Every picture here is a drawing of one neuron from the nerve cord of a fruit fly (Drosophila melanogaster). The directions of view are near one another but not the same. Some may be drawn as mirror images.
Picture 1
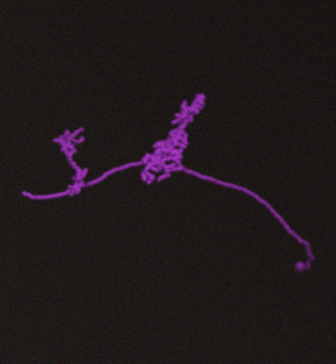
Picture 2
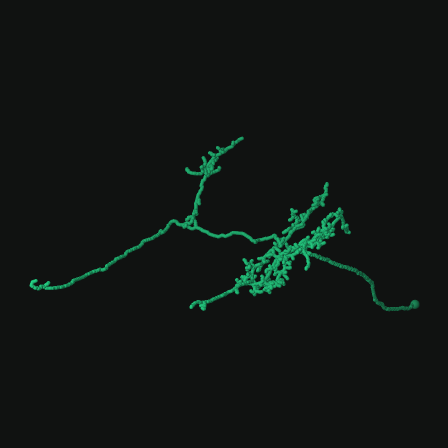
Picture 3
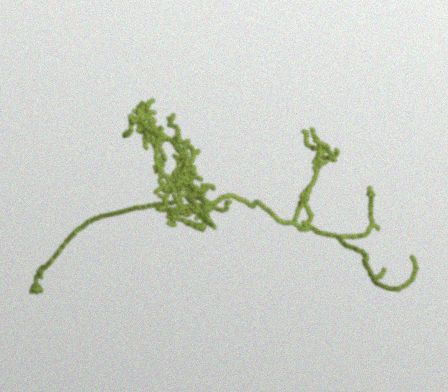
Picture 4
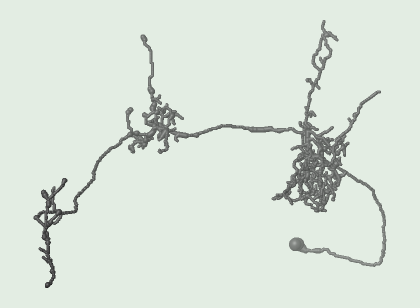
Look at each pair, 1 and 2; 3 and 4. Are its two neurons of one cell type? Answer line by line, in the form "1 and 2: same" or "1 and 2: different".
1 and 2: same
3 and 4: different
